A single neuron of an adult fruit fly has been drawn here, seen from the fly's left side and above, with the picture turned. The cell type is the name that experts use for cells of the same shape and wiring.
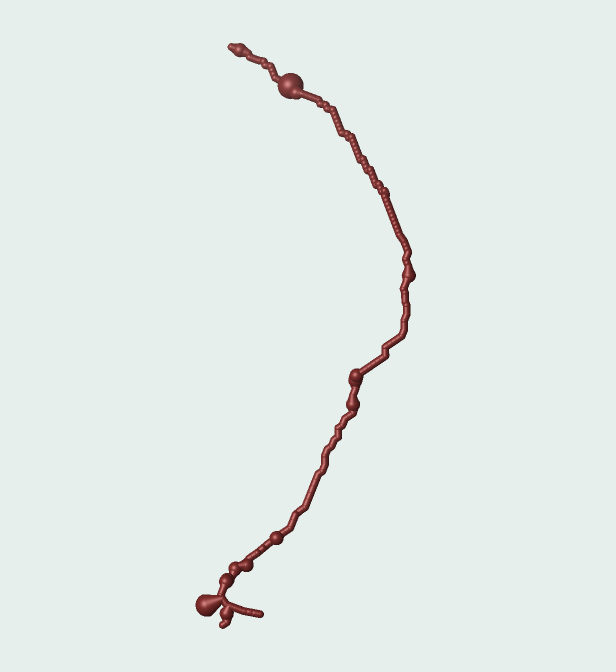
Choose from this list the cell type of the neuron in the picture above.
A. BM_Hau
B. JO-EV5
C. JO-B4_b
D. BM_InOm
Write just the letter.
D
